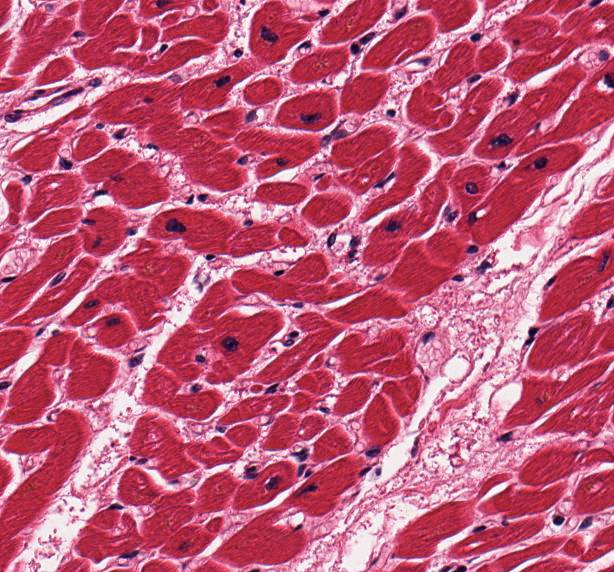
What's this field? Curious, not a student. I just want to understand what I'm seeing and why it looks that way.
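Myocardium fills this field. First, the muscle fibres have irregular outlines; some branch. Second, their cytoplasm stains a deep, fairly uniform eosinophilic red.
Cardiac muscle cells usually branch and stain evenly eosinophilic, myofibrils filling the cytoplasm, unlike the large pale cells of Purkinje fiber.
Third, small, elongated dark interstitial nuclei lie scattered between fibres. Last, no adipose tissue appears.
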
